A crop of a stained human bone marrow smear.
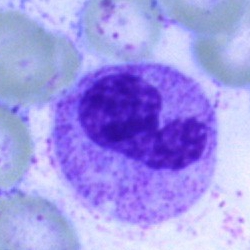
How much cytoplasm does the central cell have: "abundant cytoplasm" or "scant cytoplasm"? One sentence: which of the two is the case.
It is abundant cytoplasm that surrounds the nucleus of this cell.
